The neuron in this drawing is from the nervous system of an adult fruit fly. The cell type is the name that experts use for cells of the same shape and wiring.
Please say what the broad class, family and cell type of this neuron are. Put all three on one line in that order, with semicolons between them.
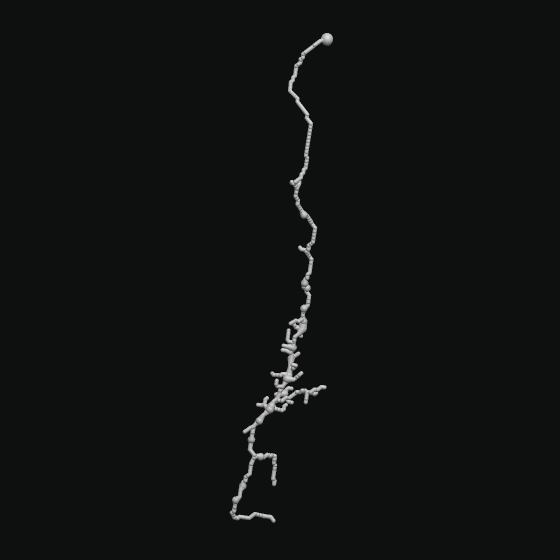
optic-lobe intrinsic neuron; Dm; Dm3b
